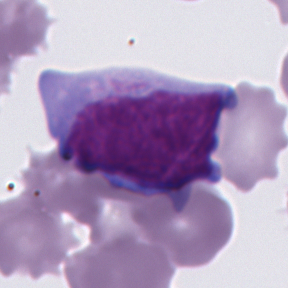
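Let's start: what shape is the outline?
Angular and irregular rather than round.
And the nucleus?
One unlobed, roughly rectangular mass filling about 60% of the cell's area.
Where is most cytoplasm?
Above the nucleus, a thin rim below, with no coarse granules.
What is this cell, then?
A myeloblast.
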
